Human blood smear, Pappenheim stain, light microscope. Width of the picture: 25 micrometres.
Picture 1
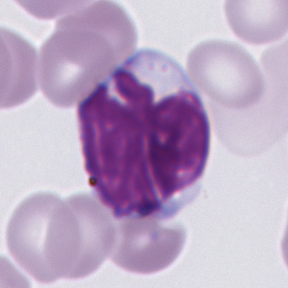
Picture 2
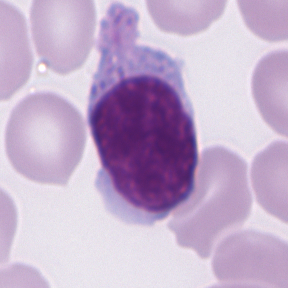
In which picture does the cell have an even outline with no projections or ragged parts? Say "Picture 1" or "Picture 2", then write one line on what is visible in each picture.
Picture 1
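Picture 1: The cell outline is smooth and oval, without surface projections.
Picture 2: The cell outline is irregular, with a long tongue of cytoplasm extending upward above the nucleus.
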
